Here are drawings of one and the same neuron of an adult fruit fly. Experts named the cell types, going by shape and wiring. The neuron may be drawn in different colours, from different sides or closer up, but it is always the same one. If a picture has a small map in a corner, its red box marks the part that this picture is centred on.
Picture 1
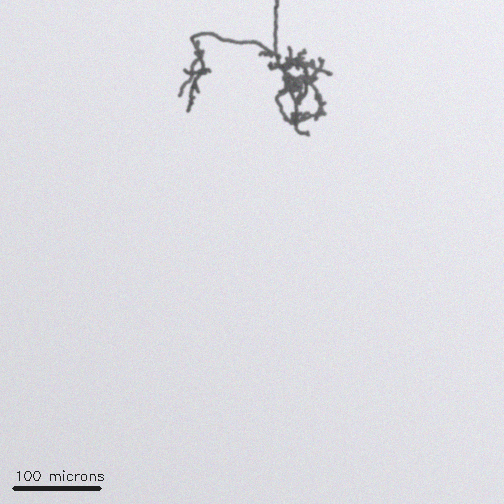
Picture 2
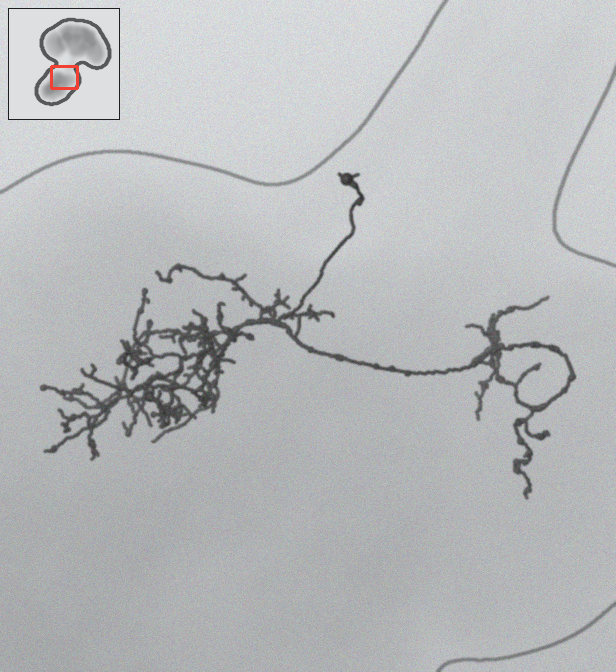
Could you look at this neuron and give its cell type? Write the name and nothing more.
IN01A052_a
